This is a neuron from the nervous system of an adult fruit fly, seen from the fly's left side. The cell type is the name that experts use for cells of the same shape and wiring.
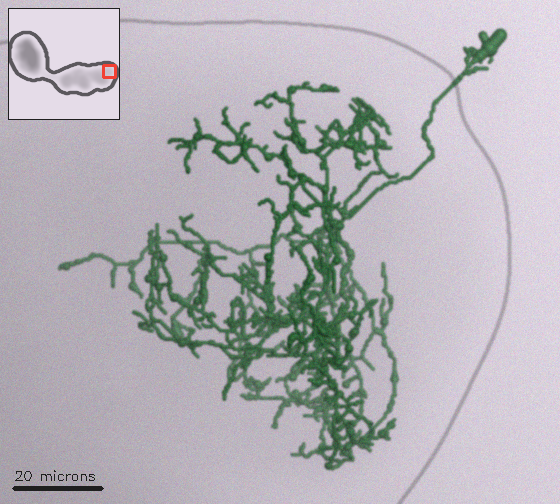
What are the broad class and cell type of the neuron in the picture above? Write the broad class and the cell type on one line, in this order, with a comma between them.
nerve-cord intrinsic neuron, INXXX273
